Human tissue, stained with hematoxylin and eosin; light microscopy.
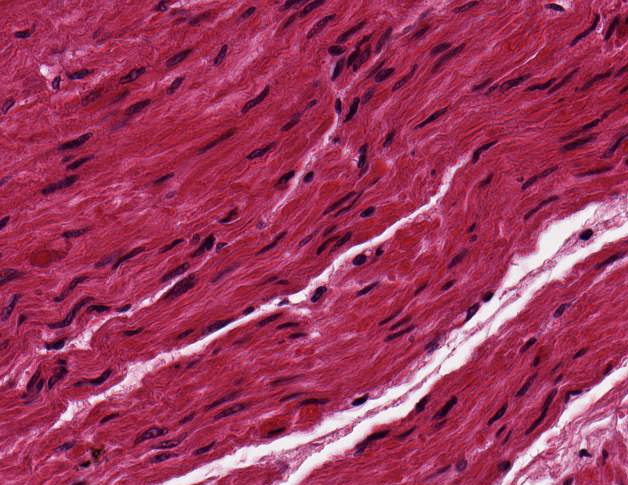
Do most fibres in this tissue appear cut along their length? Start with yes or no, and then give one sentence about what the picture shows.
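Yes. The fibres run in parallel across the field, diagonally from lower left to upper right.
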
